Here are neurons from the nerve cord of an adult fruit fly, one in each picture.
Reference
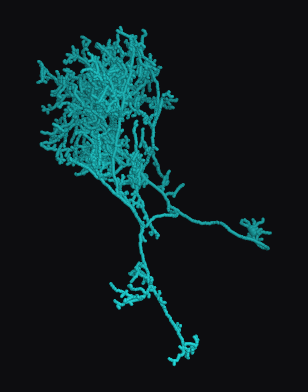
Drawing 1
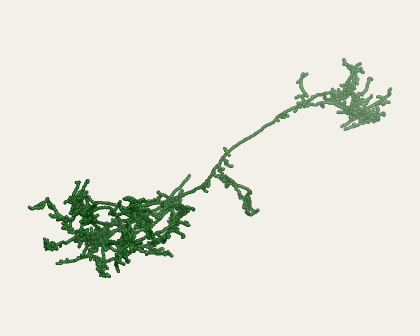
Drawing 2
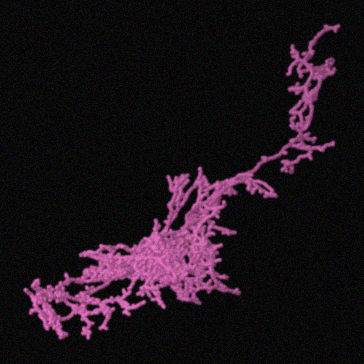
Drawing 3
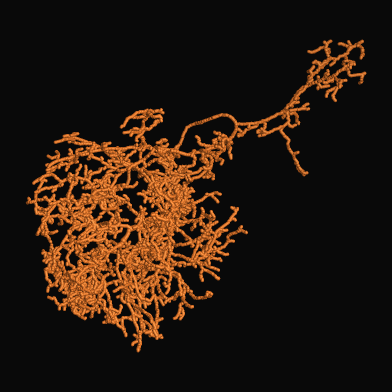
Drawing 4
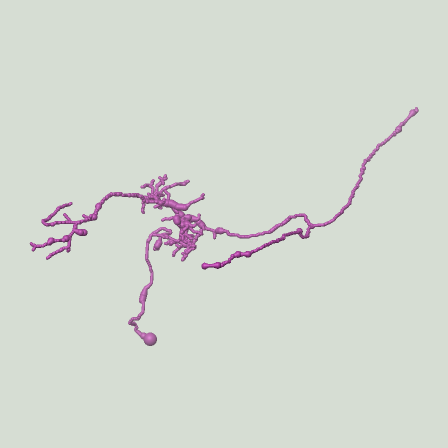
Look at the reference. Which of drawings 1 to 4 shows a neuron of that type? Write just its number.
3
